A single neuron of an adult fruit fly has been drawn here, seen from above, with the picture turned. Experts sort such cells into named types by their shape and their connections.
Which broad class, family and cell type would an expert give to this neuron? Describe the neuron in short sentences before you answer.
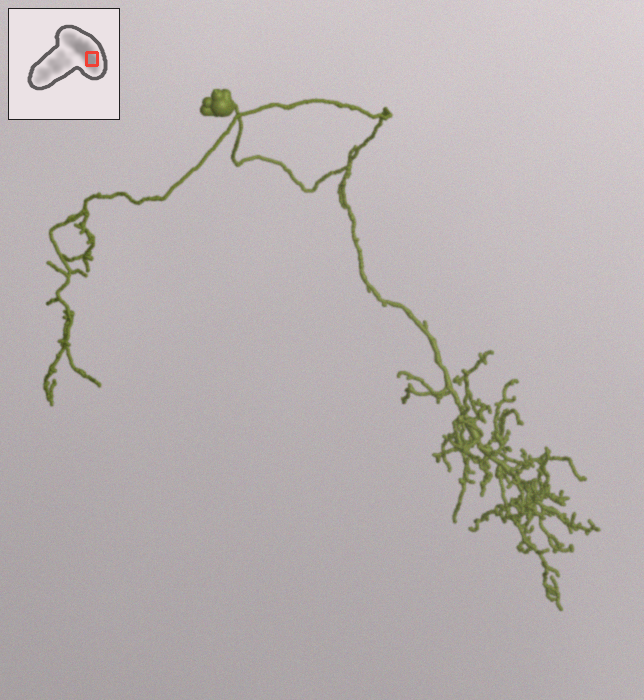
Dozens of branch ends can be seen. In this view it is about as wide as it is tall. This is an optic-lobe intrinsic neuron. The family is MeLo. The cell type is MeLo4.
